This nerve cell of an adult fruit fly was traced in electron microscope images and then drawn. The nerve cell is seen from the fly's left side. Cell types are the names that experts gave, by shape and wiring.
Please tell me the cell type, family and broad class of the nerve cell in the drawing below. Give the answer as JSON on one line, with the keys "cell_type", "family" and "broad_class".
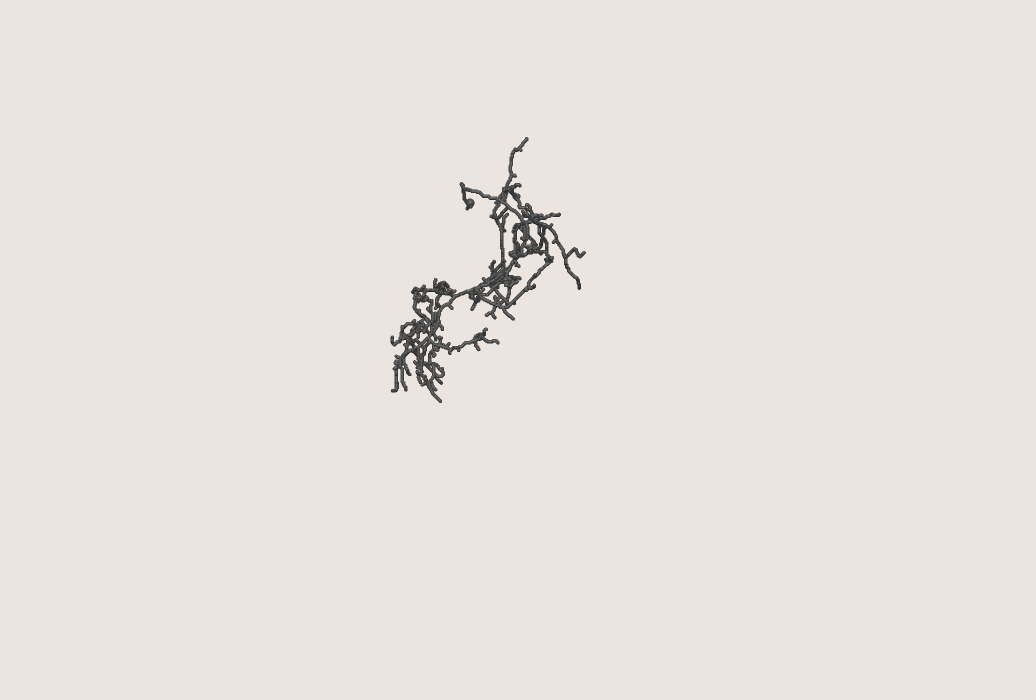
{"cell_type": "AVLP045", "family": "hemilineage VLPd1", "broad_class": "central-brain intrinsic neuron"}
